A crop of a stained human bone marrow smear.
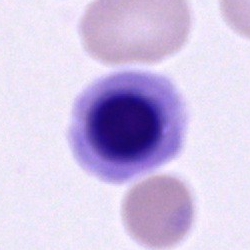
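Erythroblast. See how its nucleus sits near the centre of the cell, with very dark, dense chromatin showing little detail inside. All the way around it runs a moderate rim of cytoplasm, and if you look at the colour, it is a lilac-blue.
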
